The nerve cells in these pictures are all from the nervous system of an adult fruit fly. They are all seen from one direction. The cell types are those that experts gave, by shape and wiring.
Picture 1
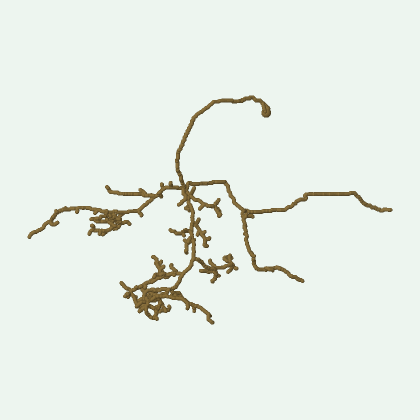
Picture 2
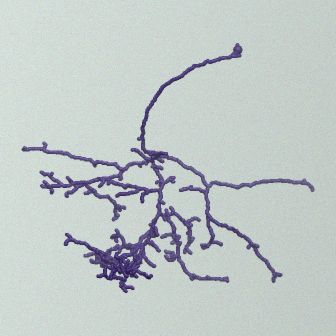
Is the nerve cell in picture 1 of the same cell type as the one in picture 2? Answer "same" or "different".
same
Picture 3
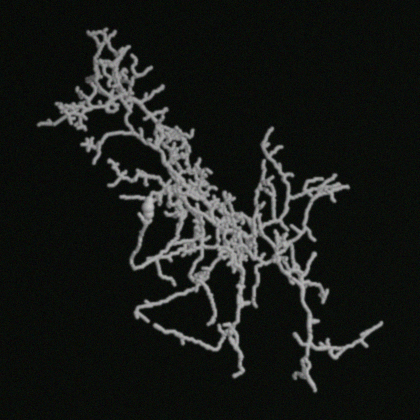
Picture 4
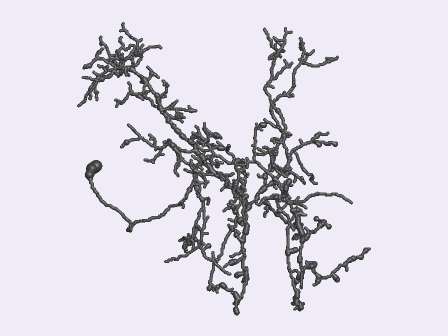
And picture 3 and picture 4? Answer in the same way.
same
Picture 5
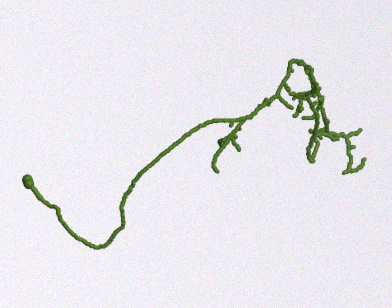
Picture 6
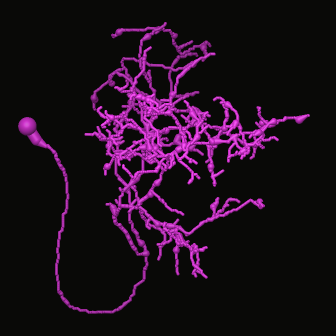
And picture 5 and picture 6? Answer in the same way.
different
